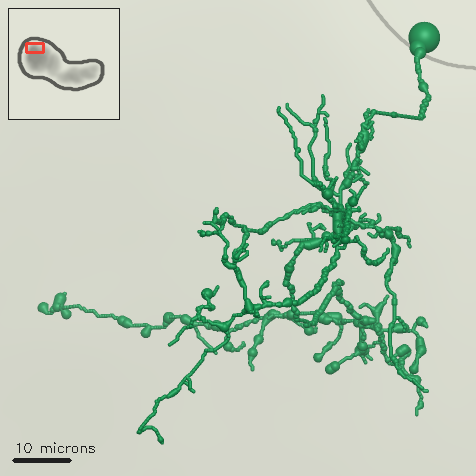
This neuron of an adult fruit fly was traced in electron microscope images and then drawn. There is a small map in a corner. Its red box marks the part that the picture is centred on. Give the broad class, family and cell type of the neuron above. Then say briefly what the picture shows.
Its broad class is central-brain intrinsic neuron. Its family is hemilineage CLp1. It is of cell type SMP345. The cell body is at the upper right of the picture. From top to bottom in the picture it spans about 75 microns. Dozens of branch ends can be seen.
